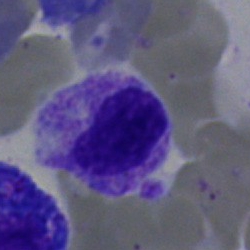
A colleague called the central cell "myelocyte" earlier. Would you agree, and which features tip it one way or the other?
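First, the outline: roughly oval, with a mostly smooth edge. Second, the nucleus: placed off-centre toward the right, deep purple and fairly dense. Third, the cytoplasm: a broad lilac band across the left part of the cell.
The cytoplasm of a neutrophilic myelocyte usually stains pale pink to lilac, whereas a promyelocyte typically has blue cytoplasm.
This lilac colour therefore goes with myelocyte and against promyelocyte. Fourth, the surroundings: a small round purple bleb at the lower right edge, and pale grey red cells crowding close on every side. Conclusion: myelocyte fits; promyelocyte does not.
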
